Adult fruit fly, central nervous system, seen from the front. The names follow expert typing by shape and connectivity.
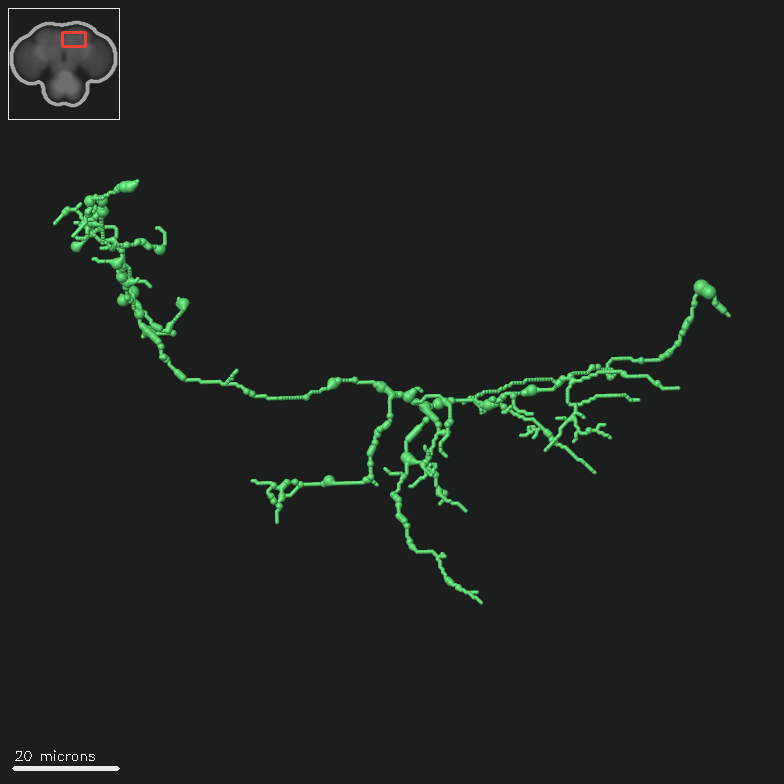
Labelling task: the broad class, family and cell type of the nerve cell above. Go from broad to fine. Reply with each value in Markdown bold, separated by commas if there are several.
**central-brain intrinsic neuron**, **hemilineage CLp2**, **SMP267**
